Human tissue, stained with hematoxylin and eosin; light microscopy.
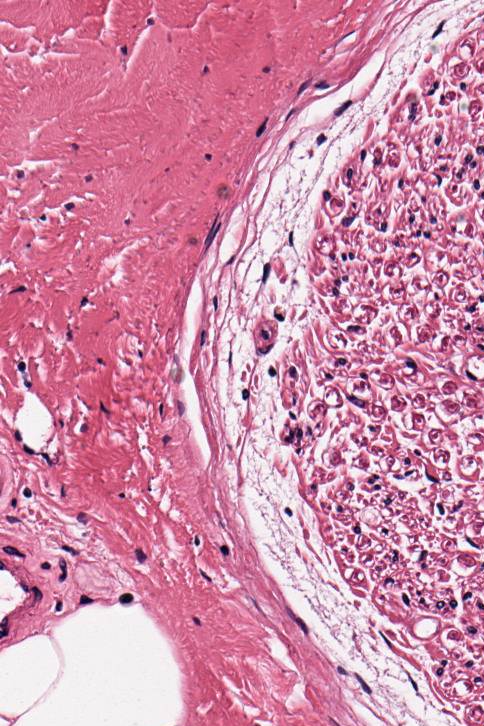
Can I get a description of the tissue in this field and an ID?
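A curved top-to-bottom boundary divides the field. Left of it lies dense pink fibrous tissue with only sparse, small, dark, elongated nuclei. To the right, a rounded, cellular compartment is tightly packed with many small round profiles cut in cross-section, each a pink centre ringed by a pale halo. A thin layer of flattened cells with elongated dark nuclei edges the compartment. The tissue is tibial nerve.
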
